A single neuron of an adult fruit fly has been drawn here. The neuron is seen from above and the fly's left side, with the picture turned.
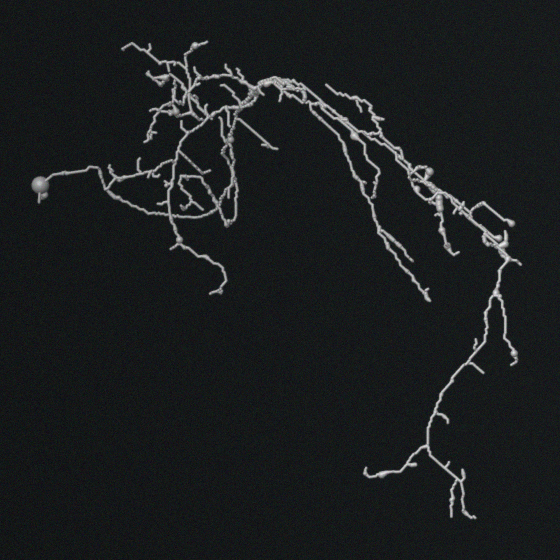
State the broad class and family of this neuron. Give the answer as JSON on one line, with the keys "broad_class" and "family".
{"broad_class": "central-brain intrinsic neuron", "family": "hemilineage SLPal5"}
